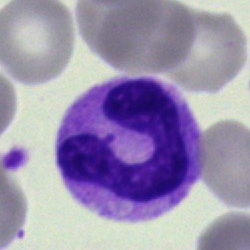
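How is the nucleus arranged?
It curves around a pale area of cytoplasm in the middle of the cell.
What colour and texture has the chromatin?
Dark purple and coarsely clumped.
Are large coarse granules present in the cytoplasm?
No; its texture is fine and faintly granular.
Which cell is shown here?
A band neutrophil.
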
